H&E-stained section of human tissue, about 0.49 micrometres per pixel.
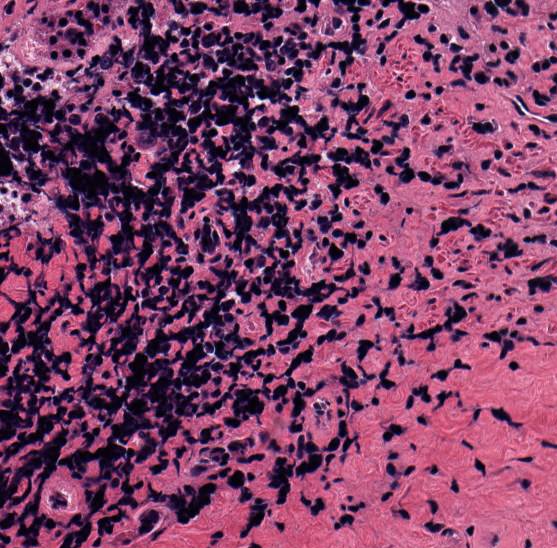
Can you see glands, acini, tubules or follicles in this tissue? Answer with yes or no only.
No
